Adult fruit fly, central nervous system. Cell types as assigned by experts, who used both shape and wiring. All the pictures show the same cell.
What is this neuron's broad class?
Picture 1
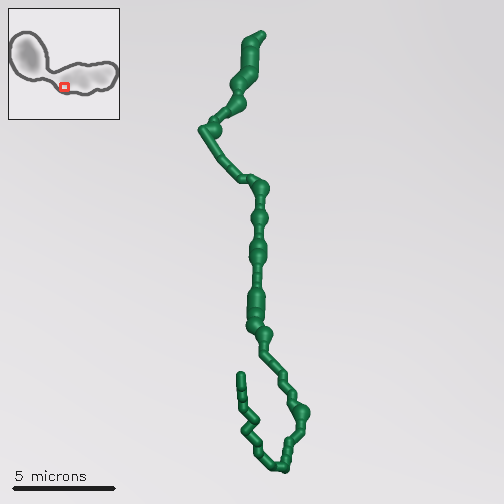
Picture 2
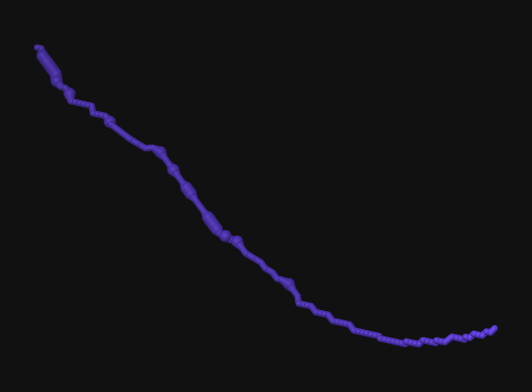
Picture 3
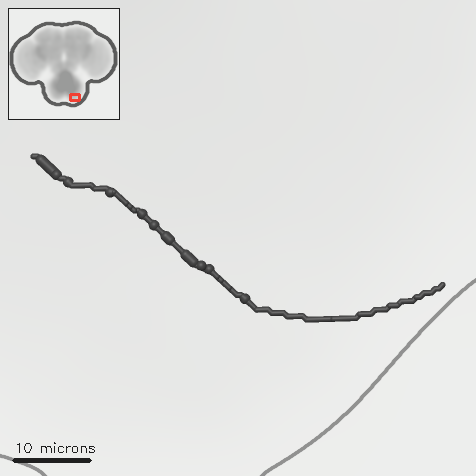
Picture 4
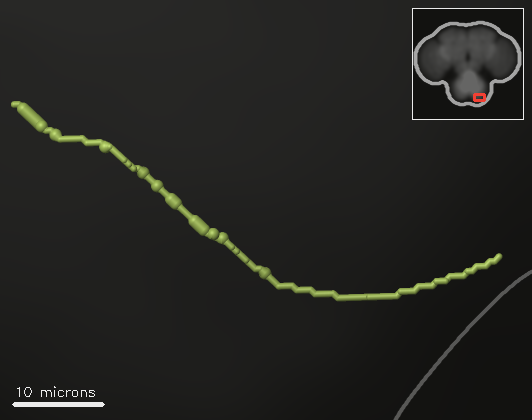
sensory neuron entering the nerve cord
